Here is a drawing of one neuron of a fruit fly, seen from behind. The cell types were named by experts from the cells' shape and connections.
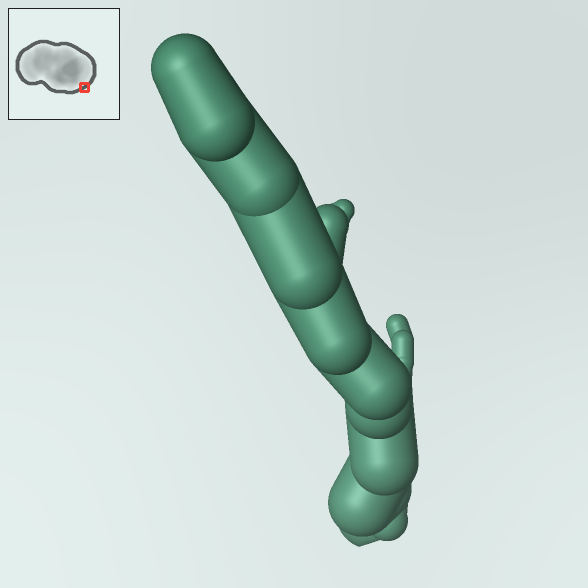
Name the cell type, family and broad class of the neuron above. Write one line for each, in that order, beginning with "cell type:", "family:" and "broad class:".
cell type: R1-R6
family: class visual
broad class: photoreceptor or other optic-lobe sensory neuron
